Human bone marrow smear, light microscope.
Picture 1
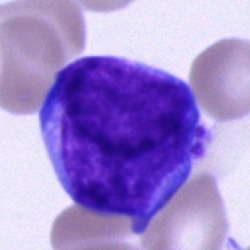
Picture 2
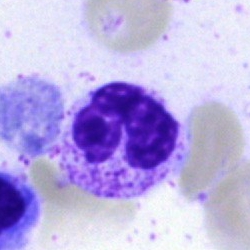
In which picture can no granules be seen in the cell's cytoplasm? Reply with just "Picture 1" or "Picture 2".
Picture 1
